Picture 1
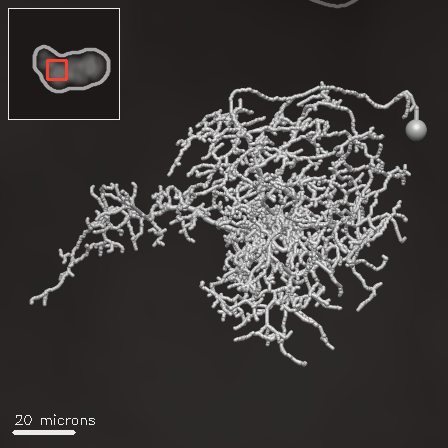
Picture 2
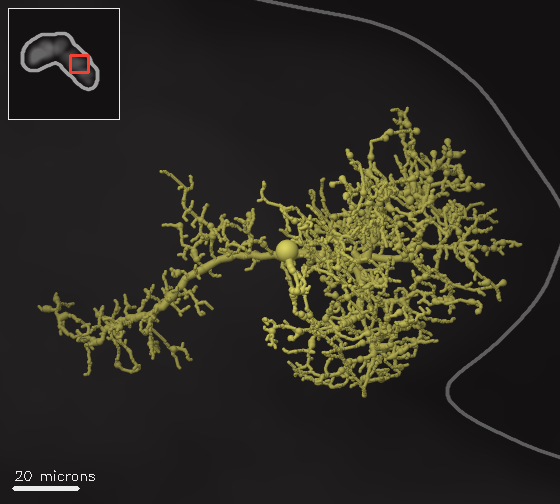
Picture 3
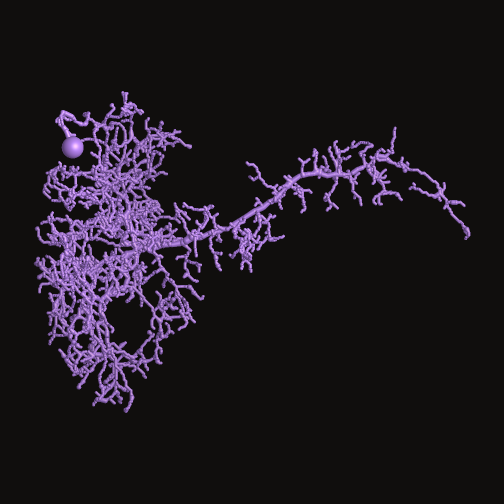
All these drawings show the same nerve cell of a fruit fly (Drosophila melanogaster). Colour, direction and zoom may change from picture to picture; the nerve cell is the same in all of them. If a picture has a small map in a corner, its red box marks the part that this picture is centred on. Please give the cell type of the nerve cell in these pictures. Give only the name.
IN19A024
